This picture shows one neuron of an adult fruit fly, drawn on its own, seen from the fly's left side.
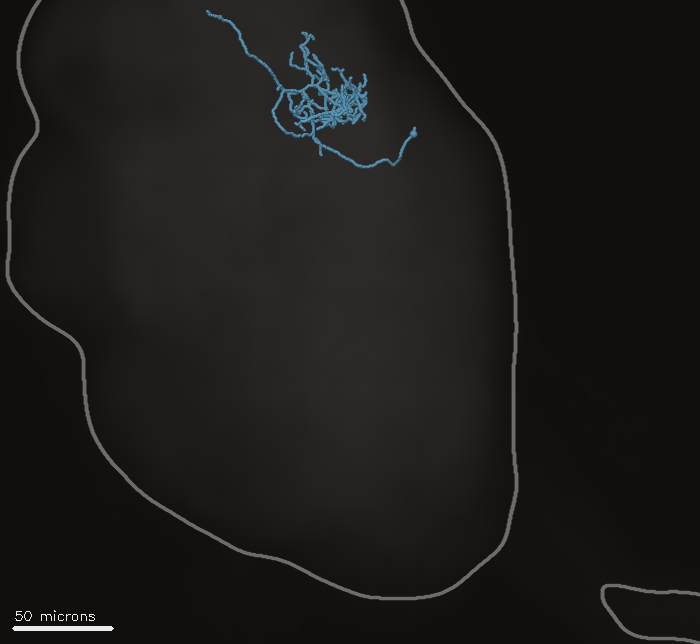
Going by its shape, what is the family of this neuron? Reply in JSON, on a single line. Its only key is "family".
{"family": "hemilineage VLPp&l1_anterior"}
